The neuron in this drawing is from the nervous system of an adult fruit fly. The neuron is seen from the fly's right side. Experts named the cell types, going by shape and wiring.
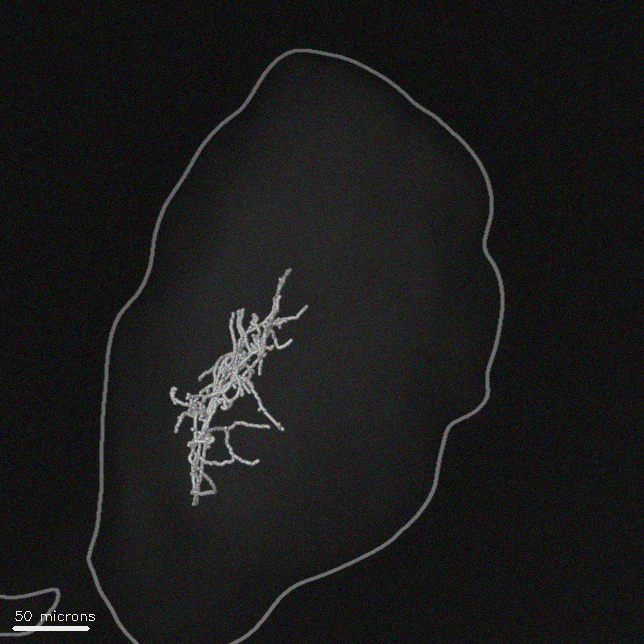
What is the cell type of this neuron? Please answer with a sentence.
The cell type is PS333.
